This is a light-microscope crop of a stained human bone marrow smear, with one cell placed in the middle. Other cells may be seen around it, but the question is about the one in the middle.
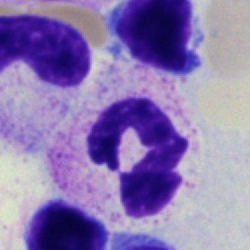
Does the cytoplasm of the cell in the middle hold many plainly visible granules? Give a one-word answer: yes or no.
Yes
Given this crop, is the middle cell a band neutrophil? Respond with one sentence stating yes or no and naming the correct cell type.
No, what sits in the centre of the crop is a segmented neutrophil rather than a band neutrophil.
